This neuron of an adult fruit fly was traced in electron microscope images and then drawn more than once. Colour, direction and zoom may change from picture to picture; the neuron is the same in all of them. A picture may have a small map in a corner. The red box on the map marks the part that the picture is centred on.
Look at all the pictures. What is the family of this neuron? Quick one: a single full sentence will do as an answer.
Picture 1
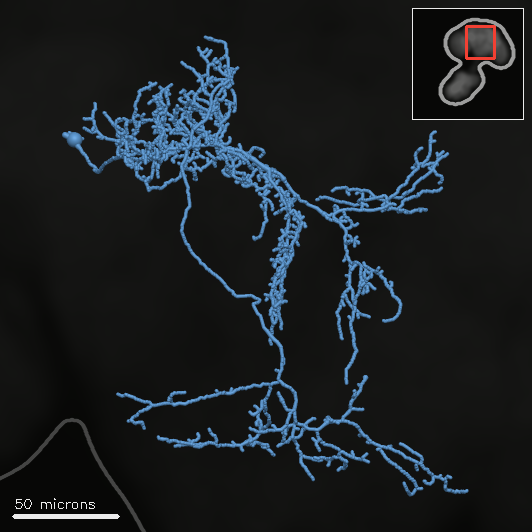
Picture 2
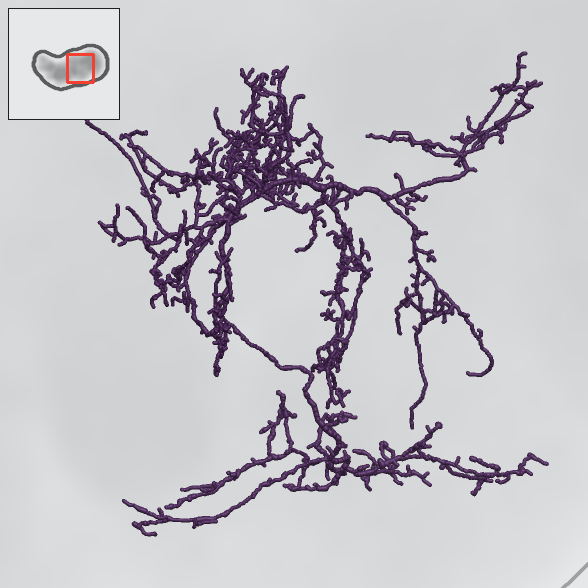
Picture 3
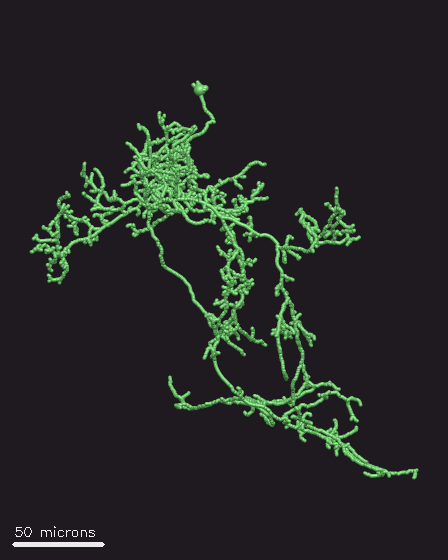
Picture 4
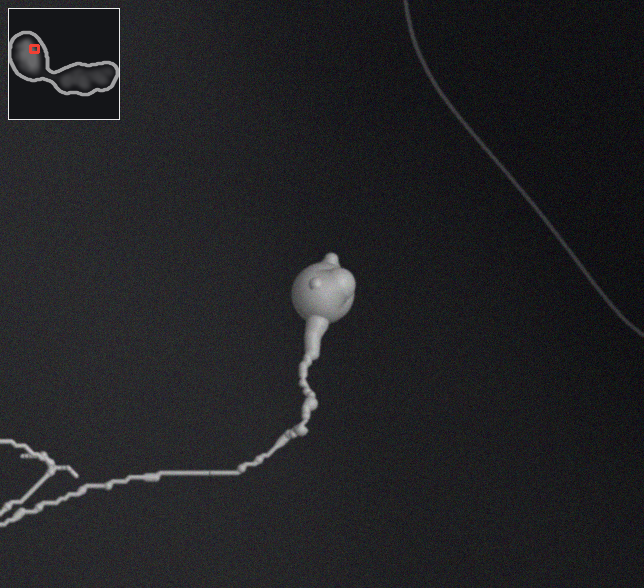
The family designation of this neuron is hemilineage SMPpv2_ventral.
